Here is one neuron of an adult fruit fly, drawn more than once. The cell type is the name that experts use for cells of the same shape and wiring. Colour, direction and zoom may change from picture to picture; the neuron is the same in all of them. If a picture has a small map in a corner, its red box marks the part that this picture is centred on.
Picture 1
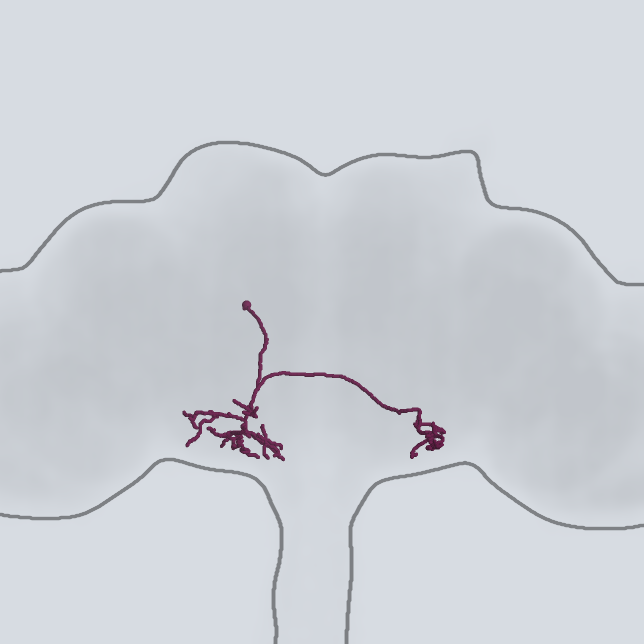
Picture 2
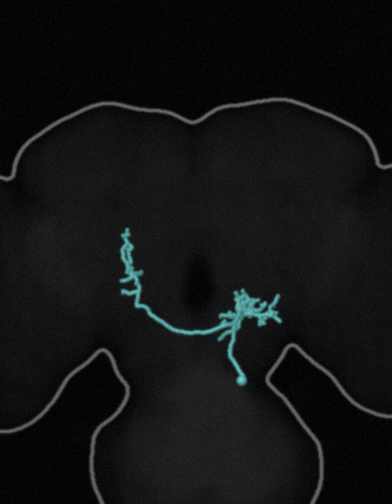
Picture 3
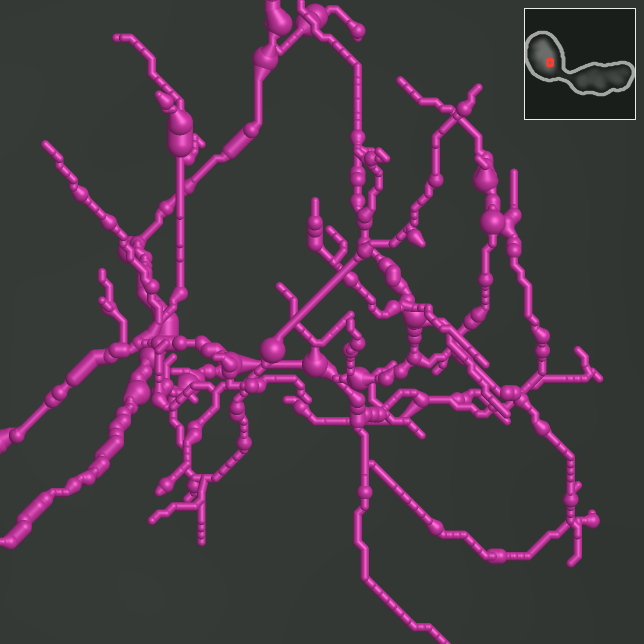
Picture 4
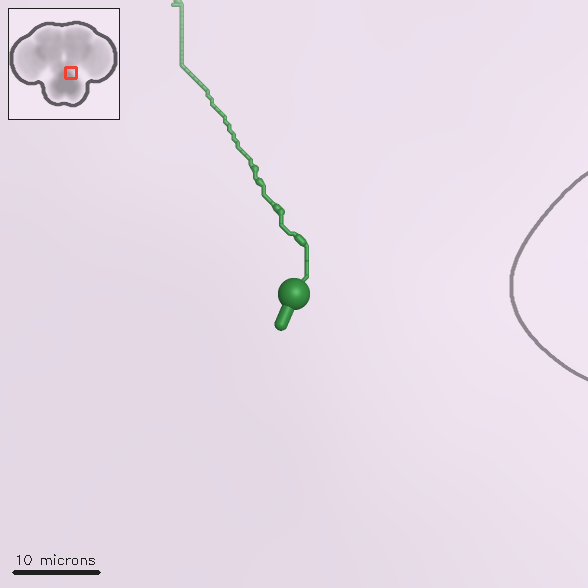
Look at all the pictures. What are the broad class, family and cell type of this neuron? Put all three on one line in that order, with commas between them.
central-brain intrinsic neuron, hemilineage MX7, GNG616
